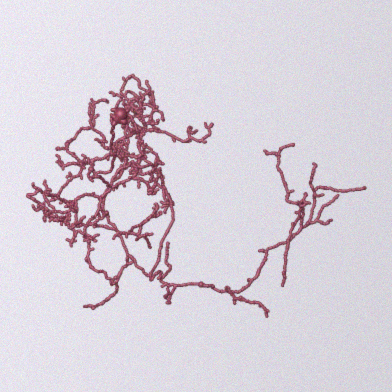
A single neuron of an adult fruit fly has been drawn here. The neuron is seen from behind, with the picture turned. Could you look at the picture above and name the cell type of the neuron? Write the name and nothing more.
PS146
